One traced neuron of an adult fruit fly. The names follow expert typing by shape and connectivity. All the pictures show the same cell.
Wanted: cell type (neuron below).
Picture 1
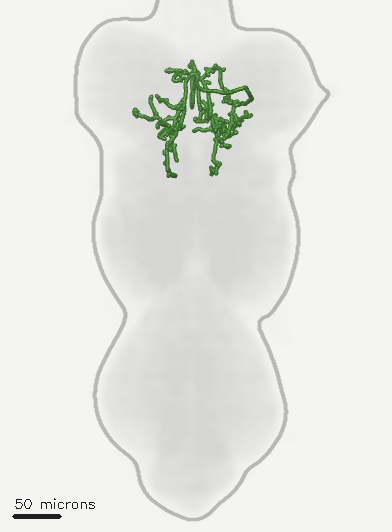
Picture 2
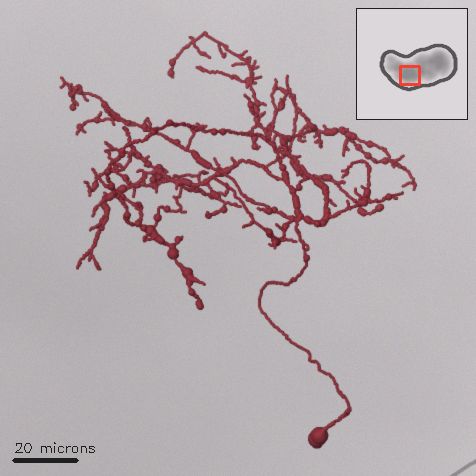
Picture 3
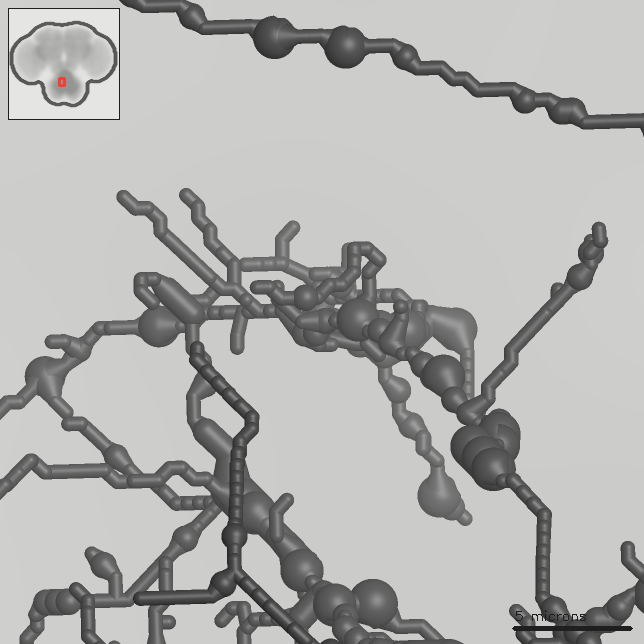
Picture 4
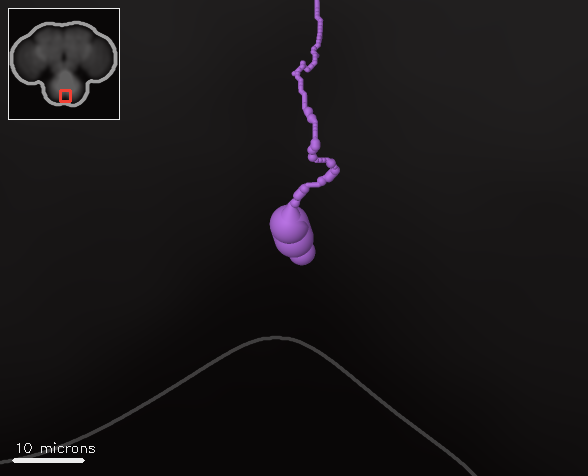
IN02A023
